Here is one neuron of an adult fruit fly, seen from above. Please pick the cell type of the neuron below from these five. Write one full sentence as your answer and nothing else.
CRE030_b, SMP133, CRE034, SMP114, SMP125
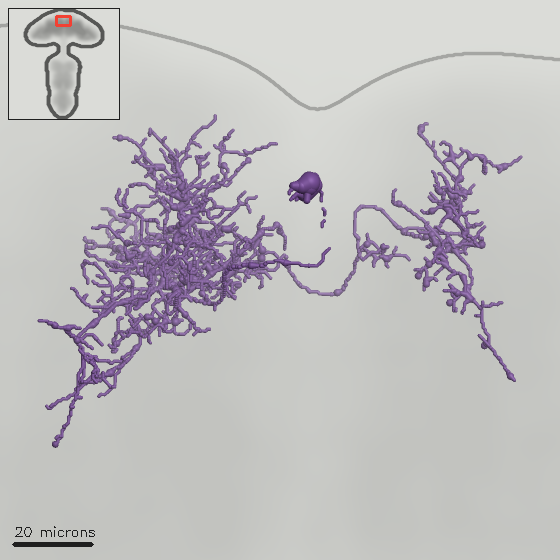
The type assigned to this neuron is SMP114.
